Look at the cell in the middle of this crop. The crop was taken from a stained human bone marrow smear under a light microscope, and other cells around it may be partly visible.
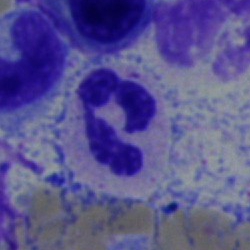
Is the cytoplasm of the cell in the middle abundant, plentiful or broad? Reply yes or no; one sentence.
Yes, what surrounds the nucleus is a broad expanse of cytoplasm.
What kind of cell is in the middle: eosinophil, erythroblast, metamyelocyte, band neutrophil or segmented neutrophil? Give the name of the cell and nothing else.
segmented neutrophil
